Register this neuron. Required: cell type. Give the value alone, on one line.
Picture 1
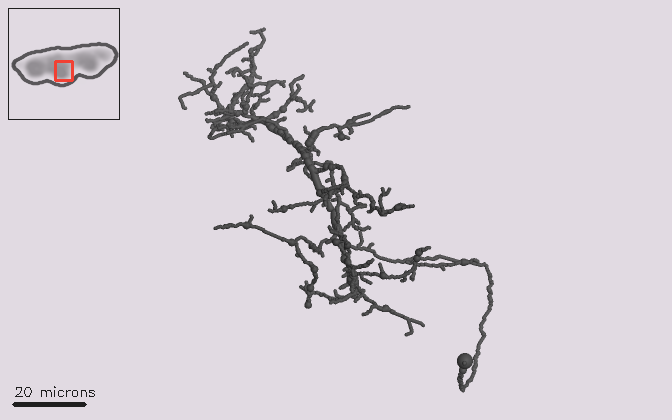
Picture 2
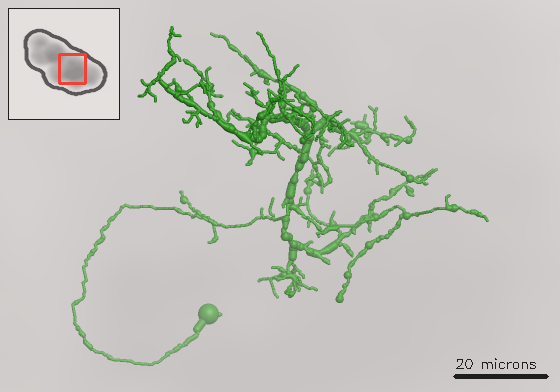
IN20A.22A036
